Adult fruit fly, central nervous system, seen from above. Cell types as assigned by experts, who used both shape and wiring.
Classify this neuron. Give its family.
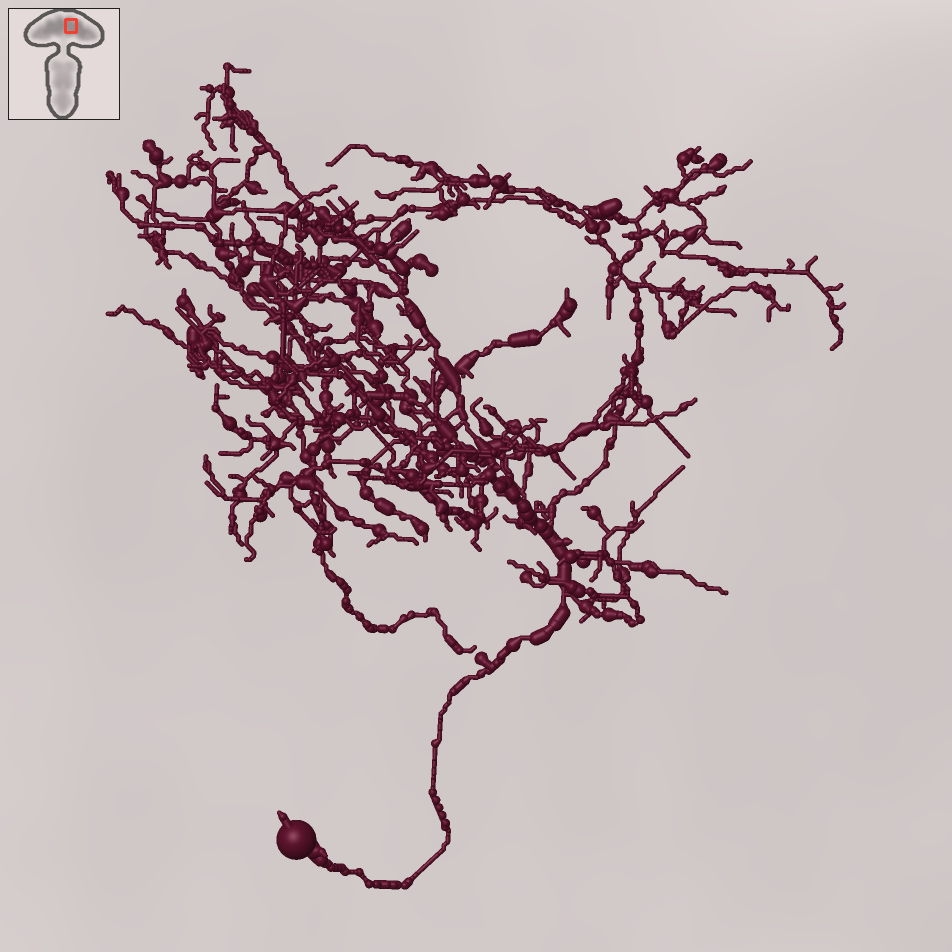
hemilineage DM6_dorso_lateral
